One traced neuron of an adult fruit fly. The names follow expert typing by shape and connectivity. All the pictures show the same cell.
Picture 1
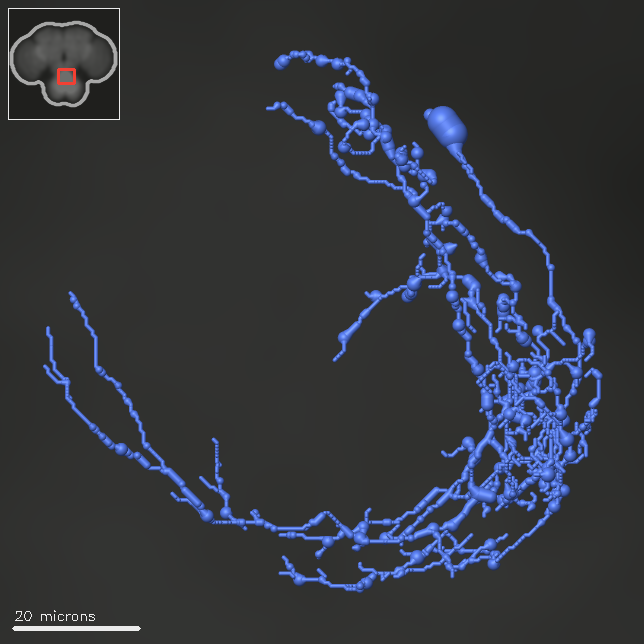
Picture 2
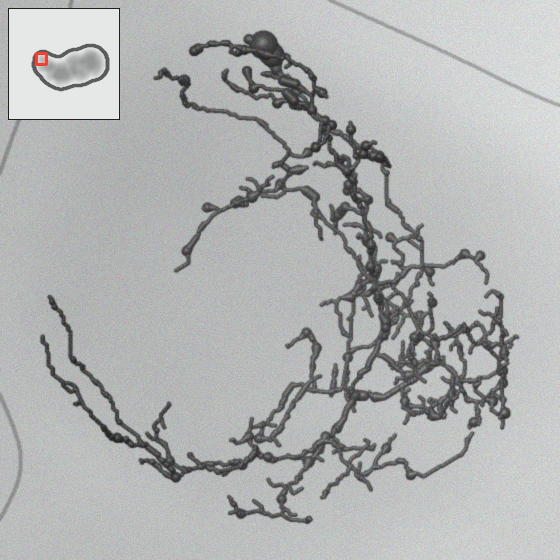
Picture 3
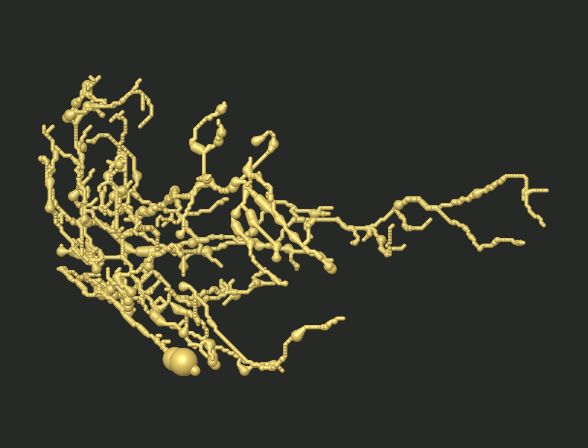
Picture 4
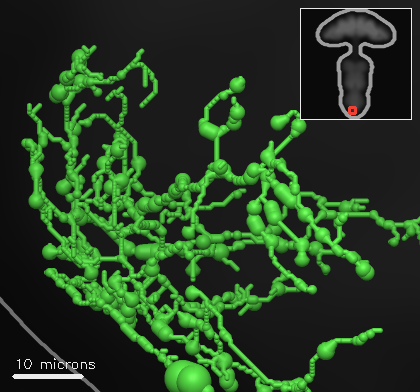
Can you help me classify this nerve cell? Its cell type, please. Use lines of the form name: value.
cell type: INXXX374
